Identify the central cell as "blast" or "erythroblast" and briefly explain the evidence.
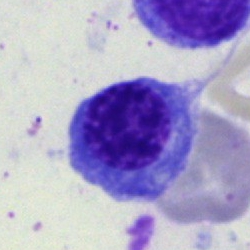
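It's an erythroblast. What settles it is the chromatin, which is dark purple and coarsely clumped.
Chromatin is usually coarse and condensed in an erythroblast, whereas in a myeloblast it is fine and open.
Besides that, the cytoplasm is deep blue and forms a rim that's widest below the nucleus, and a thin strand of it runs from the upper right of the cell toward the cell above.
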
